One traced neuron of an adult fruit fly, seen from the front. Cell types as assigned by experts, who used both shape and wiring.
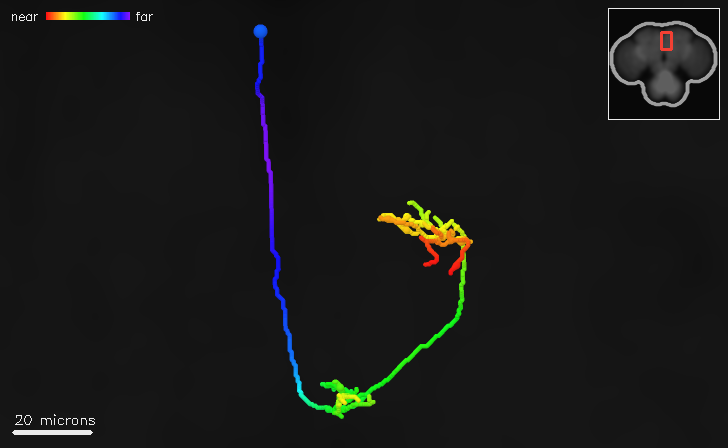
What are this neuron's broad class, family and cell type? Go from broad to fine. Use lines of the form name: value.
broad class: central-brain intrinsic neuron
family: class CX
cell type: vDeltaB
